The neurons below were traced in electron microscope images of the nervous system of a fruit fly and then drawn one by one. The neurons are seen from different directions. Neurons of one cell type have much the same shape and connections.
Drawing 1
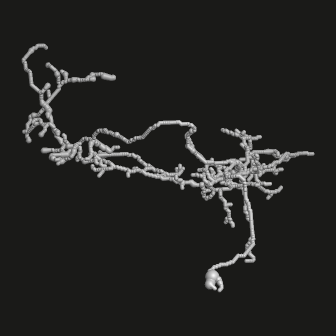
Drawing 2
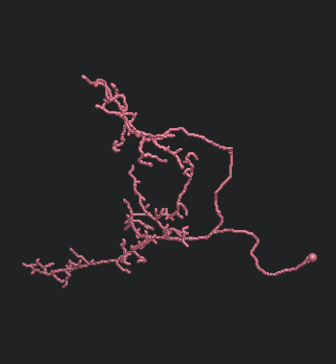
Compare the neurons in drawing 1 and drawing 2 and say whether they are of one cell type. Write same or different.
same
